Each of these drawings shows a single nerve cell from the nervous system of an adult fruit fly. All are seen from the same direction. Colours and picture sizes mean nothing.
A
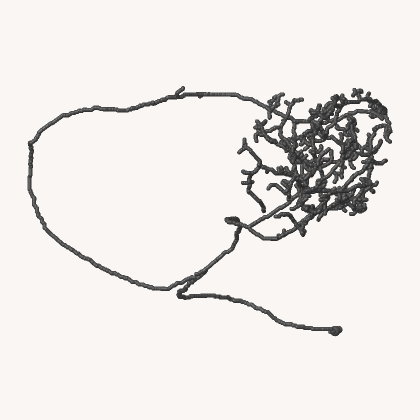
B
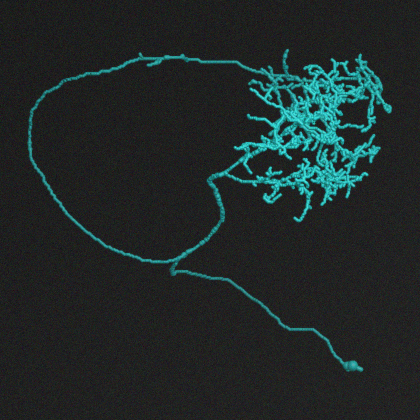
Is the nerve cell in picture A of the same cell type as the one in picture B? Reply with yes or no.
yes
